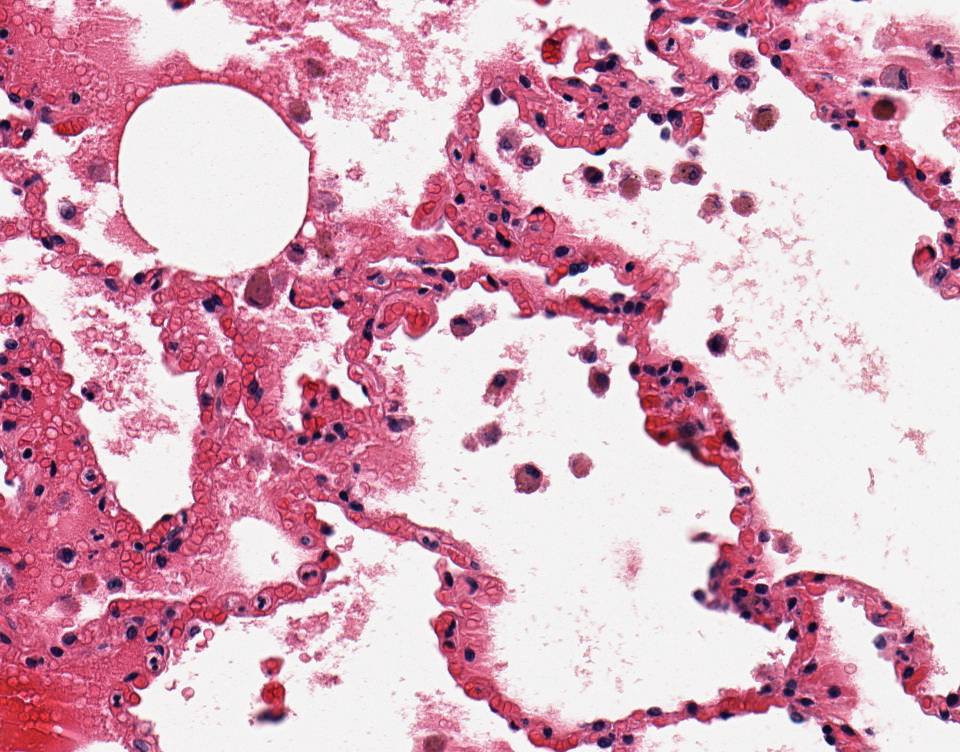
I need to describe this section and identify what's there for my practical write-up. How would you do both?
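See the thin, branching cellular walls around large, irregular open spaces? Their lining cells have small, dark, round to oval nuclei. Rounded macrophages float free inside, mostly central and upper right. Pale pink, finely granular material partly fills spaces at left. This is lung.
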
